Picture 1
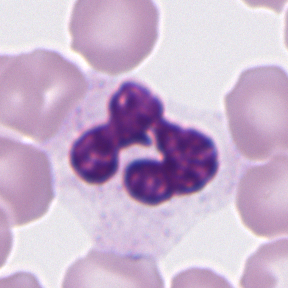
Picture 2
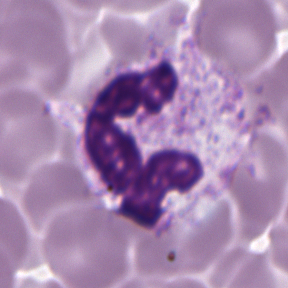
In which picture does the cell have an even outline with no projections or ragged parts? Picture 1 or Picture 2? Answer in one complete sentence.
It is in Picture 1 that the cell has a smooth outline.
